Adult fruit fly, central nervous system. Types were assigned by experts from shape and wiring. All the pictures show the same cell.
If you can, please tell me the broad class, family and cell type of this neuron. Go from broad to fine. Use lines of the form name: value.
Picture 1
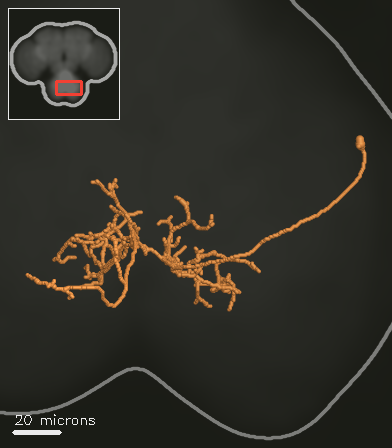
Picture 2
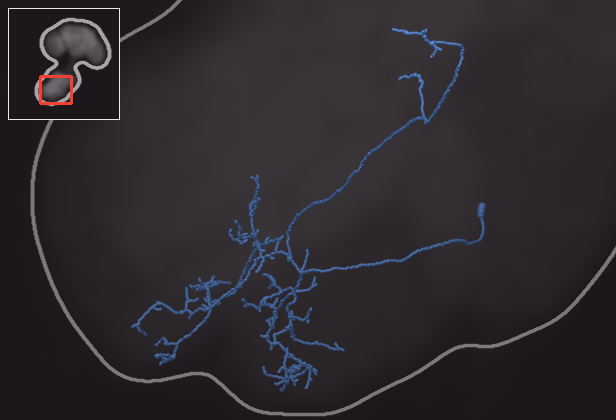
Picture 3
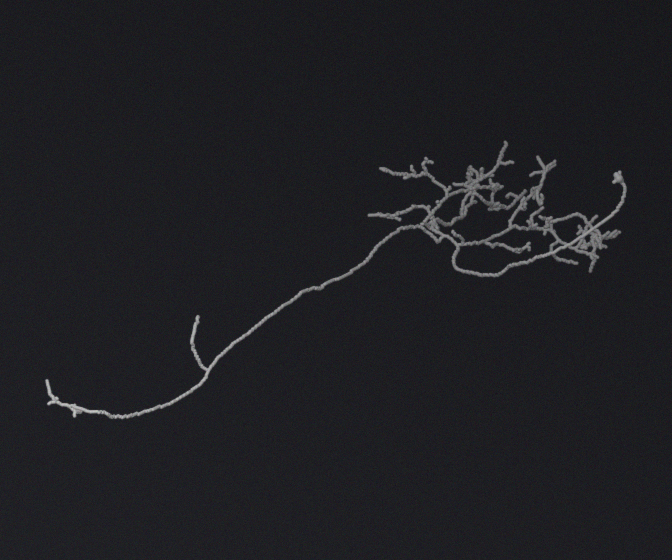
broad class: nerve-cord intrinsic neuron
family: hemilineage 09B
cell type: IN09B048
